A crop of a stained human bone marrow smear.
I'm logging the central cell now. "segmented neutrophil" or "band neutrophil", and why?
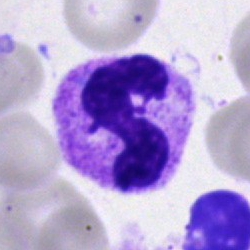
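It's a band neutrophil. The nucleus is a single thick band, curved into an S shape.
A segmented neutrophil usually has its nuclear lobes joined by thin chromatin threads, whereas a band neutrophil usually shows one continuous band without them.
One continuous band is what this nucleus shows, so that settles it. Its chromatin is dark purple and densely condensed.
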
